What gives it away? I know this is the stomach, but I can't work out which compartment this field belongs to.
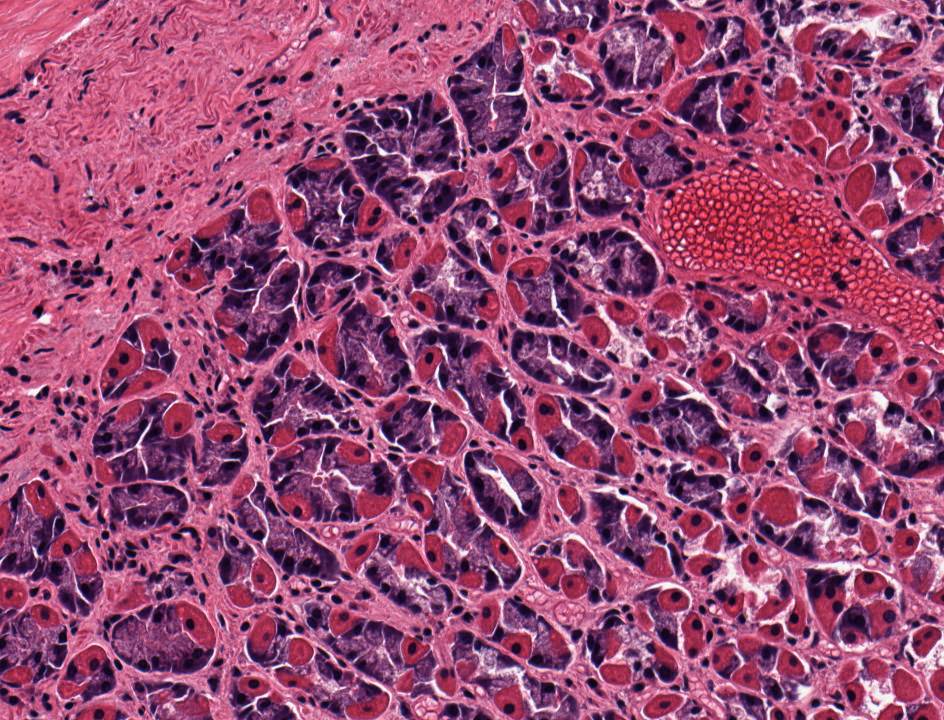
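Fundic glands, cut across. Closely packed rounded glands fill most of the field, parted by thin strands of pink connective tissue.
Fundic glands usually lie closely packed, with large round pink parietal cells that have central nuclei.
Parietal cells present: large, bright pink cytoplasm, one round dark central nucleus, mostly at the outer gland edges.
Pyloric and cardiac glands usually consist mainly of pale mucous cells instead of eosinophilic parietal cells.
Lumens mostly narrow slits, not wide open cavities. Vessel packed with red blood cells, upper right.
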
